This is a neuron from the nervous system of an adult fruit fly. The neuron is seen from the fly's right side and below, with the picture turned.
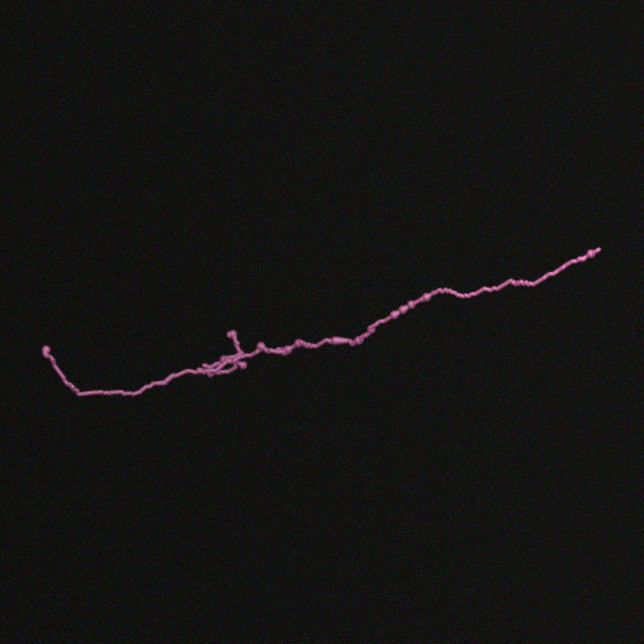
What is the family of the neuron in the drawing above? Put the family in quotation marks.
"class gustatory"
